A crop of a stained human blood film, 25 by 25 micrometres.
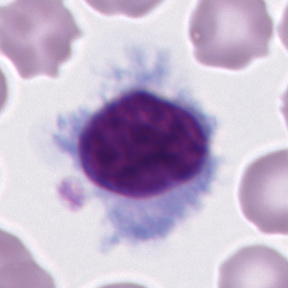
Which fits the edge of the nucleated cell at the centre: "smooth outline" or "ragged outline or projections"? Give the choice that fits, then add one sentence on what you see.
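Ragged outline or projections. The cell border is ragged, with fine hair-like projections around much of the circumference.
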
